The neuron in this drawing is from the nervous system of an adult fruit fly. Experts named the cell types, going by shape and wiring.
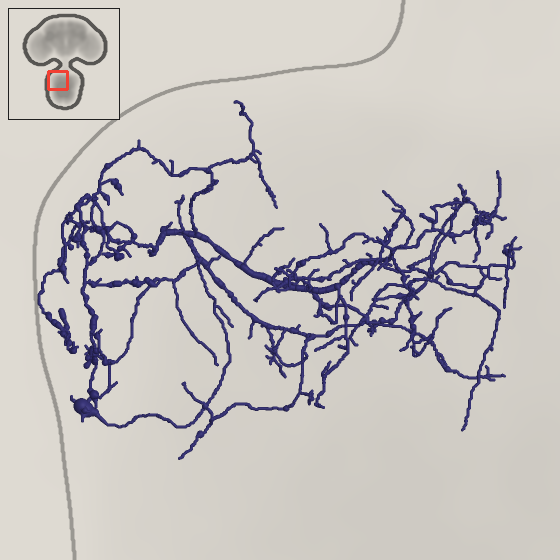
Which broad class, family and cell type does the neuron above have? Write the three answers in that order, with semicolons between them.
nerve-cord intrinsic neuron; hemilineage 03A; IN03A069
